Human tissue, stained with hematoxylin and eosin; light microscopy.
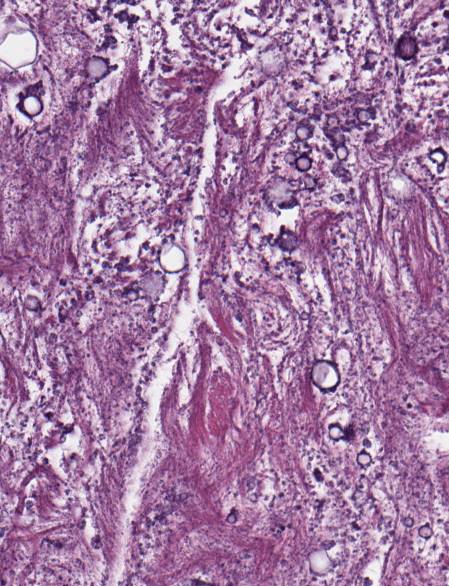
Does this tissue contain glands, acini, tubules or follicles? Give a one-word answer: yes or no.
No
